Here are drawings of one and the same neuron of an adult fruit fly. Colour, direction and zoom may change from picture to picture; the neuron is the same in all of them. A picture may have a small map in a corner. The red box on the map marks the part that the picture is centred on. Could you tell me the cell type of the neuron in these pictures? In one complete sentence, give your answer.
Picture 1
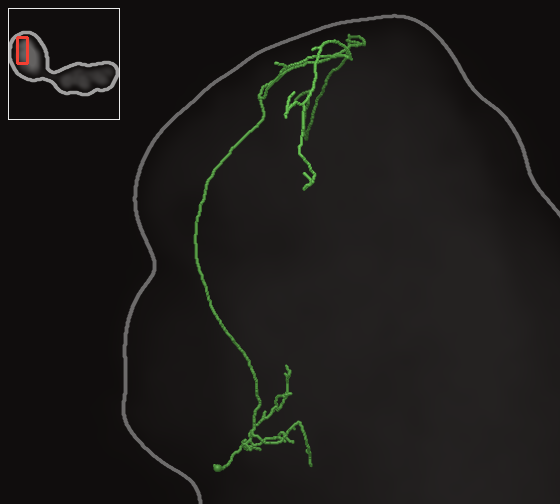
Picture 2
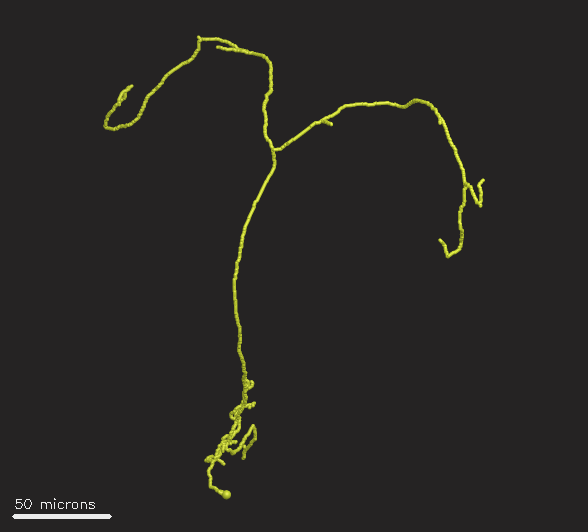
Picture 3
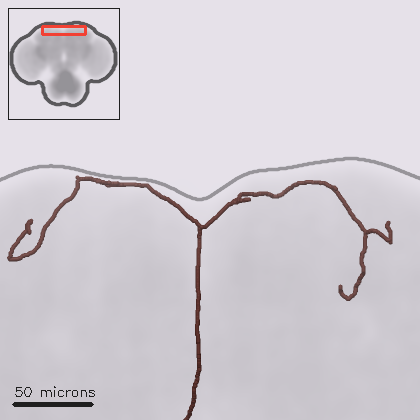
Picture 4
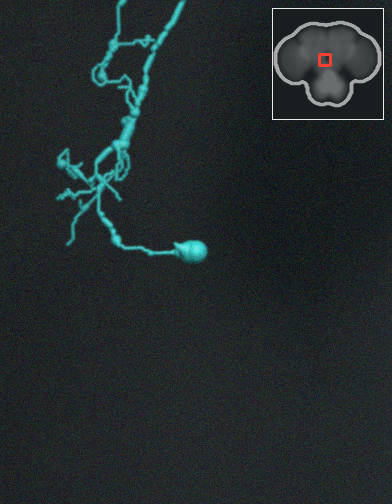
It is as FLA004m that this neuron is typed.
